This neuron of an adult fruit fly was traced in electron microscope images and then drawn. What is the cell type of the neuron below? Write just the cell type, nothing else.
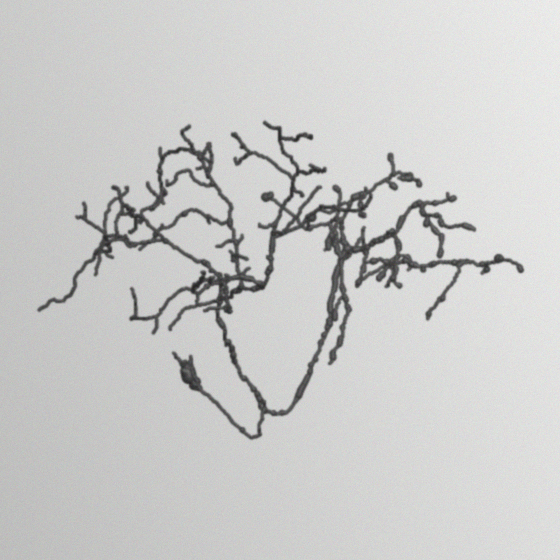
GNG160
